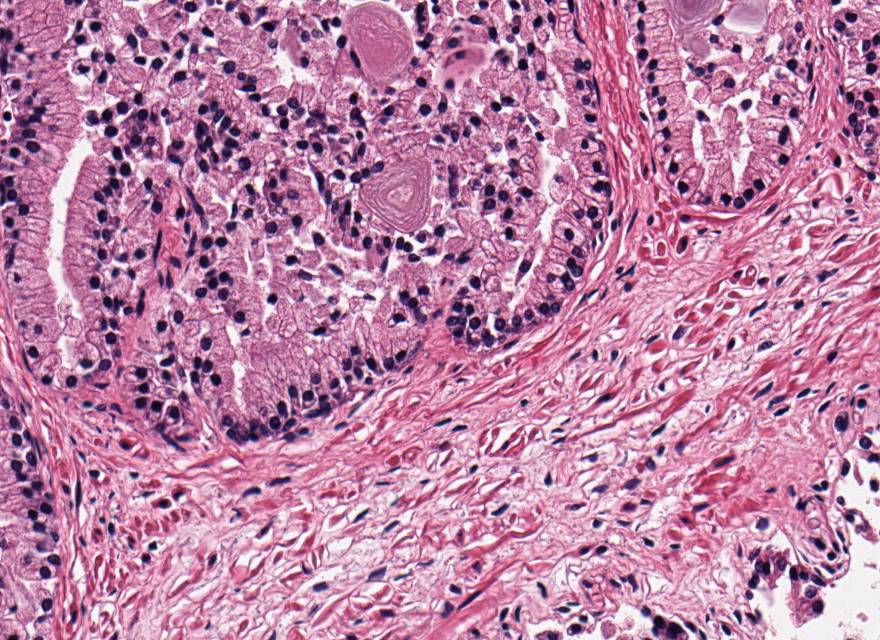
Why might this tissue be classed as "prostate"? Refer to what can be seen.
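The tissue is prostate. Glands occupy the upper part of the field, with stroma in the lower right.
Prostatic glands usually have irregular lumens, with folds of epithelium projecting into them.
The glands here agree: their outlines are irregular and the epithelium is folded into the lumen. Their epithelial nuclei are small, round and dark, mostly placed toward the base of the cells. A band of dense pink fibres curves around the gland borders.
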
